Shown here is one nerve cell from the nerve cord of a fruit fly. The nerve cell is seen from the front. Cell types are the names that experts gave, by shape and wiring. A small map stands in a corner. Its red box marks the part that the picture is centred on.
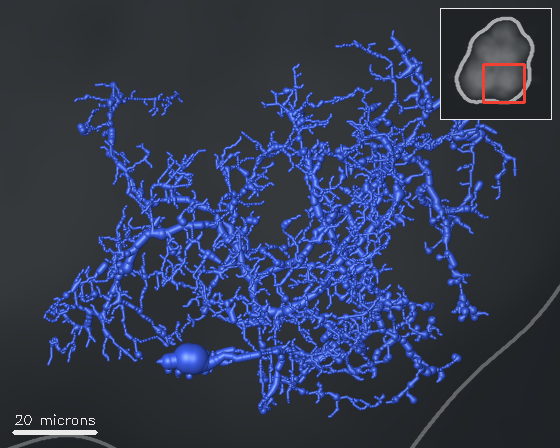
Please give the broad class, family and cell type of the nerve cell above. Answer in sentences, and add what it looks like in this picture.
It is a nerve-cord intrinsic neuron. Its family is hemilineage 13A. Its cell type is IN13A006. From left to right in the picture it spans about 120 microns. More than a hundred branch ends can be seen.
